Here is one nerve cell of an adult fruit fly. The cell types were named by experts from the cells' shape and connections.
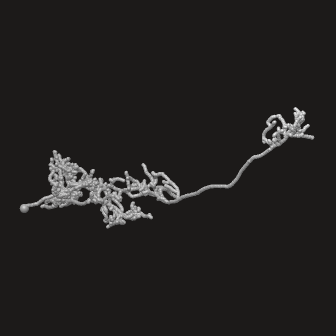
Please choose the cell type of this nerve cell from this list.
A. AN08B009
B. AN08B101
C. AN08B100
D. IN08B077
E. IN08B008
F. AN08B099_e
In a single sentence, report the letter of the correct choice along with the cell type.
The nerve cell is categorized as cell type AN08B009, option A.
